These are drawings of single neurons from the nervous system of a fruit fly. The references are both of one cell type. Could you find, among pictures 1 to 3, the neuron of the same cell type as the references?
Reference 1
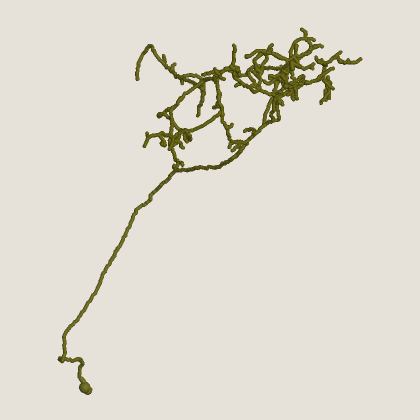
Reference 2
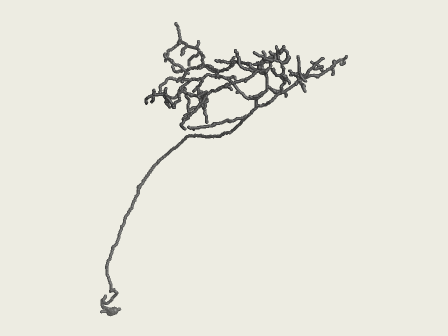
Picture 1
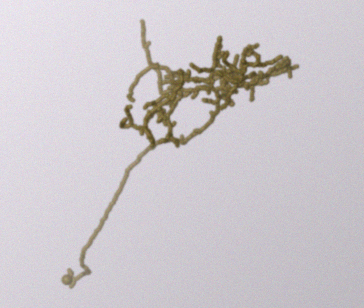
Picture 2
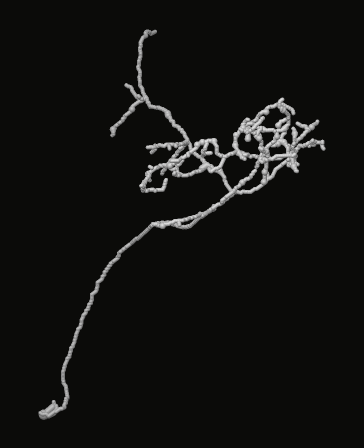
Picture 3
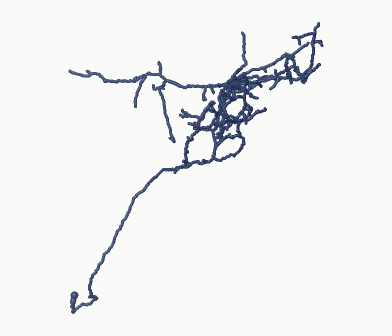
Picture 2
